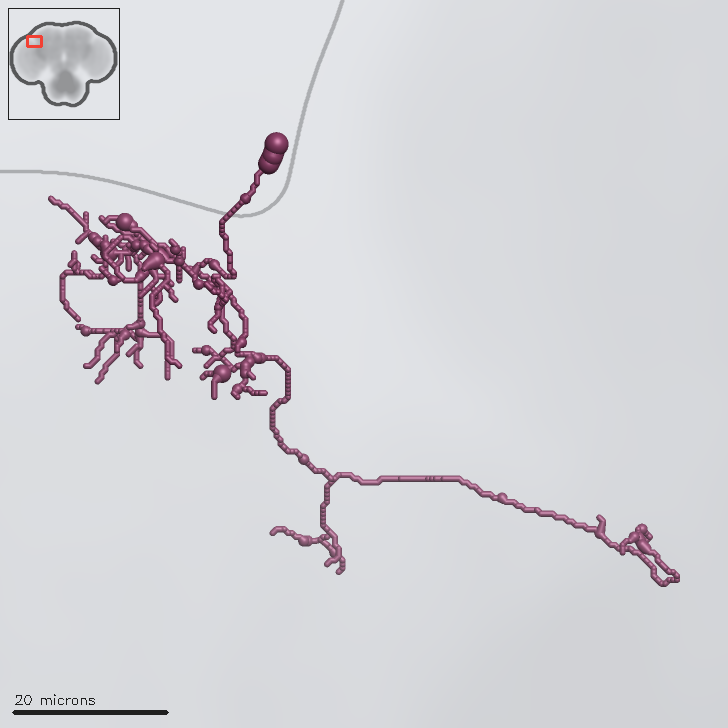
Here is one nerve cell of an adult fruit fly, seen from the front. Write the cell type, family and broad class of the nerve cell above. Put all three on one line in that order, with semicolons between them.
TmY10; TmY; optic-lobe intrinsic neuron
